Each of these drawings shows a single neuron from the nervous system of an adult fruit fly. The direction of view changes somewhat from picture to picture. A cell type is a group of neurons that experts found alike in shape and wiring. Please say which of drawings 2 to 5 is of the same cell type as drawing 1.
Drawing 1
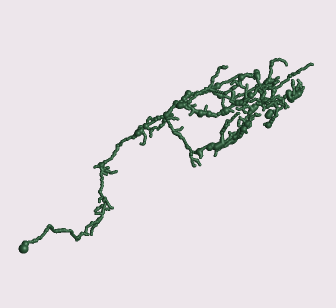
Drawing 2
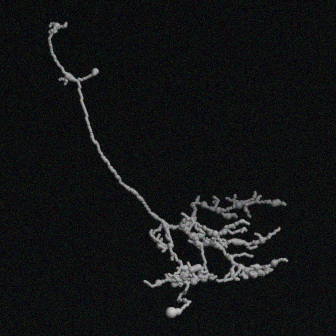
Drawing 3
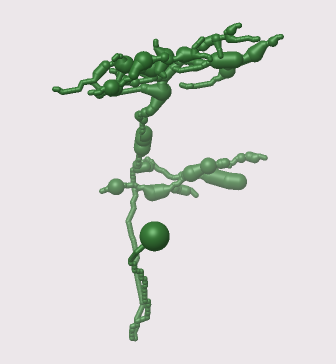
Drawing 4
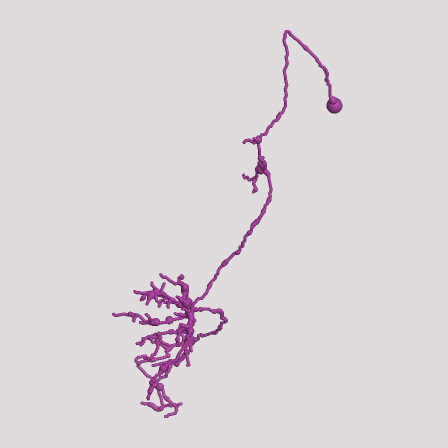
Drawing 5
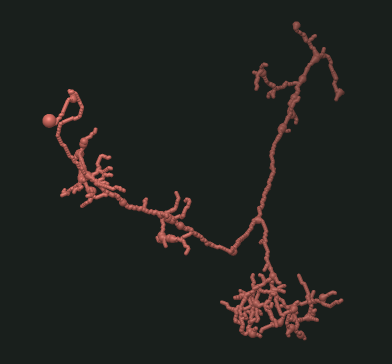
2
